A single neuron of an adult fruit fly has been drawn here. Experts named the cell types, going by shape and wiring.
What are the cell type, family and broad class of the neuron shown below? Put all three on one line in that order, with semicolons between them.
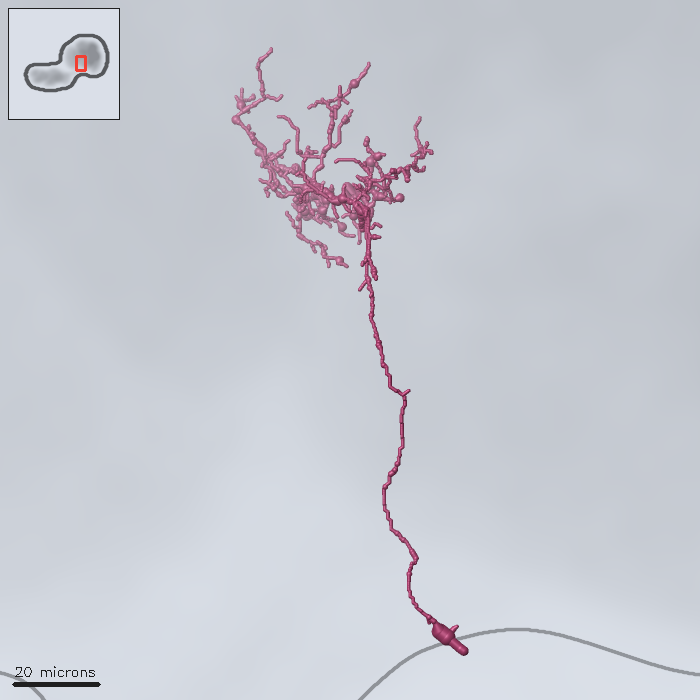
CB2792; hemilineage LB3; central-brain intrinsic neuron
